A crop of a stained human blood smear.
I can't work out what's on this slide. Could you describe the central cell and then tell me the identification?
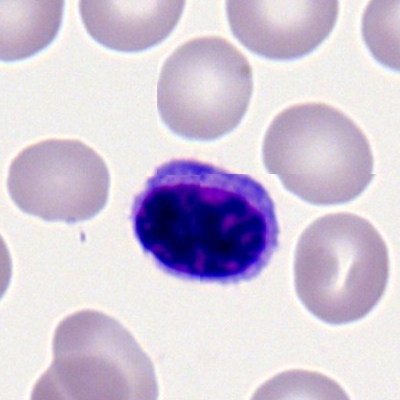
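Oval in outline and wider than it is tall, this cell has dark purple, coarsely clumped chromatin. No nucleoli are visible in its nucleus, and no granules are seen in its cytoplasm. It is a lymphocyte.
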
